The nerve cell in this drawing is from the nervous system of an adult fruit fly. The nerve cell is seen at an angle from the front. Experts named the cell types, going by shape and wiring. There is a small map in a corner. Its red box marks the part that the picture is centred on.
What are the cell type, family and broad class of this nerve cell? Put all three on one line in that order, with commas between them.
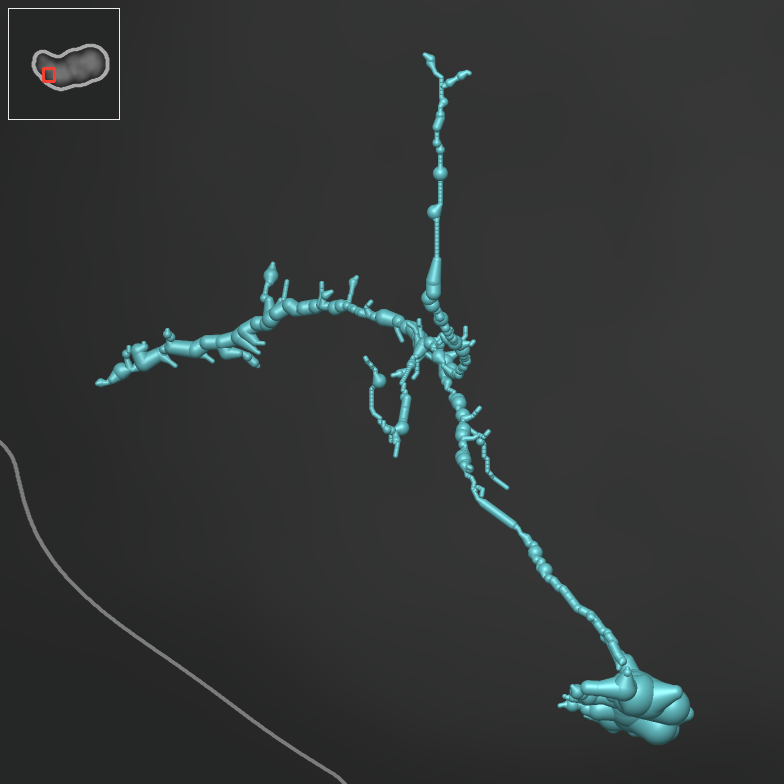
ltm MN, hemilineage 15B, motor neuron of the nerve cord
